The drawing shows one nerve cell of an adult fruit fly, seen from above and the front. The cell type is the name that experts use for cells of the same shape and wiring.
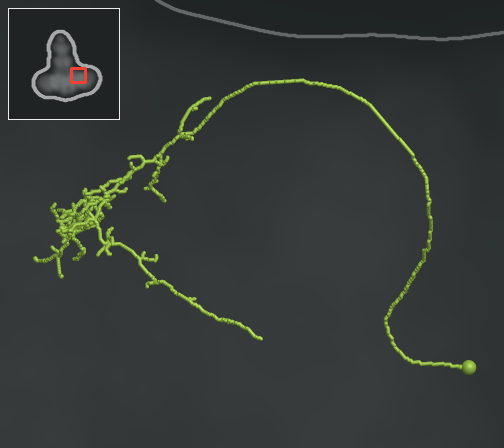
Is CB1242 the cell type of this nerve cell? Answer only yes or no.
no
